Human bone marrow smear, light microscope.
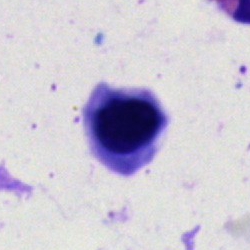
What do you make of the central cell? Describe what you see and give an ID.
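See how the nucleus is pushed off-centre, up toward the upper right? There are no nucleoli to be seen in it. Around it the cytoplasm makes a blue-violet rim, widest along the lower and left sides, and it's free of granules. So that one's an erythroblast.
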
